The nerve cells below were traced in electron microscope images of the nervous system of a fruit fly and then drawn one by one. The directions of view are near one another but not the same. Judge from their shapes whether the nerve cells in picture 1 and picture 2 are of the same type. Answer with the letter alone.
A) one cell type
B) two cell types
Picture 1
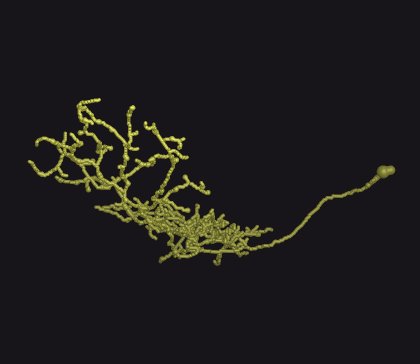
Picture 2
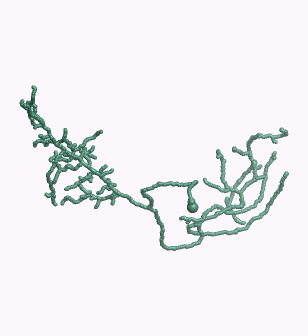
B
